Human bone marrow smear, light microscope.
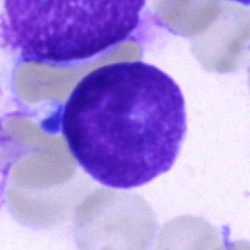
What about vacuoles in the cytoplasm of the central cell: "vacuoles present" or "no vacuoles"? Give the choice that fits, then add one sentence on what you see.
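No vacuoles. No vacuoles are seen in the cell.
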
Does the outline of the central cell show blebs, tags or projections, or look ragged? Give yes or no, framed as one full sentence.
No, this cell has a smooth edge with no projections, blebs or tags.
